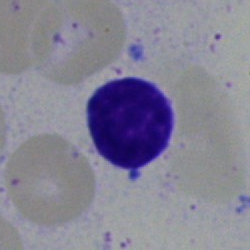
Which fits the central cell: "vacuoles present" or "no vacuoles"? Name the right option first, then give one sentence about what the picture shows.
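No vacuoles. No vacuoles are seen in the cell.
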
